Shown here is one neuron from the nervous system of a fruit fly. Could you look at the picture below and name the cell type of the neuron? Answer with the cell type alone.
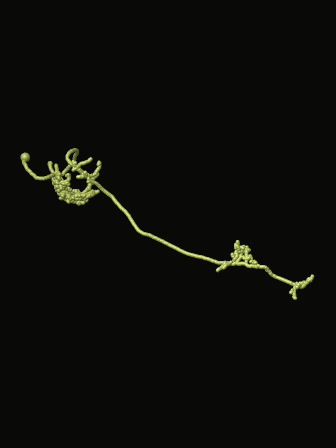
DNge101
